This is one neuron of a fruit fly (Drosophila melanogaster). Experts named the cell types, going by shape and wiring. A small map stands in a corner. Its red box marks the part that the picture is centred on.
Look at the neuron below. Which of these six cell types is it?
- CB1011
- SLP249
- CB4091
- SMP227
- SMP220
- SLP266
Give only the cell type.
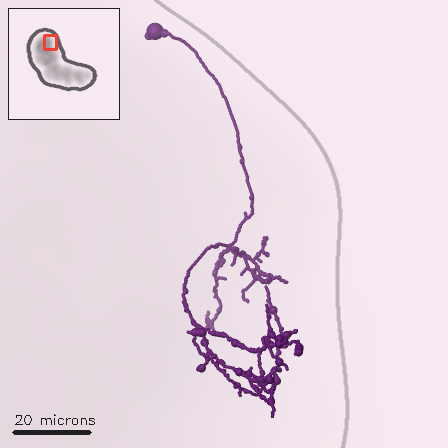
SLP266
